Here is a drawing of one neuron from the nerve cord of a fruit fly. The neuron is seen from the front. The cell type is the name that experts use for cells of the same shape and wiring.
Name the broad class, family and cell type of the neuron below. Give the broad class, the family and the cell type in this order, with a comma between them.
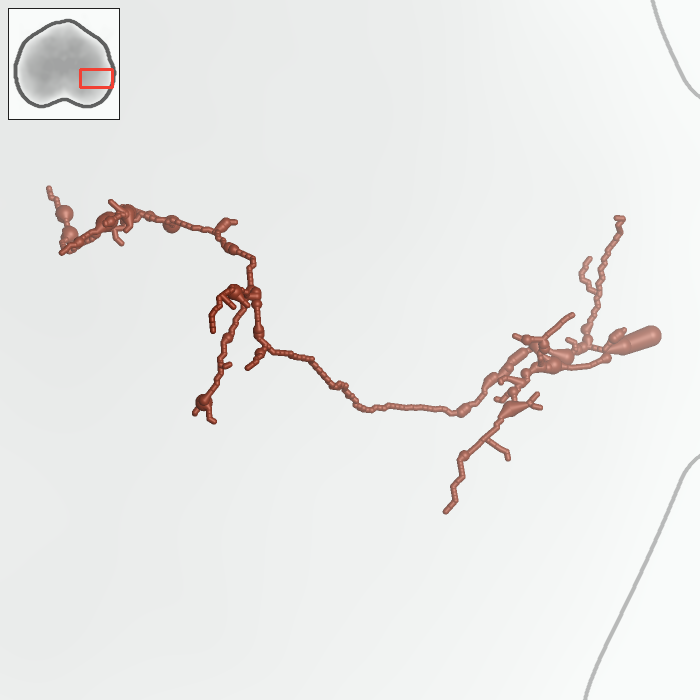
nerve-cord intrinsic neuron, hemilineage 20A.22A, IN20A.22A092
